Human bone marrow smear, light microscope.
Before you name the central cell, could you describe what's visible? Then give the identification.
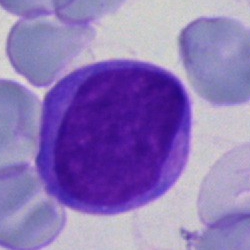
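Look first at the outline: it is smooth and roughly round to oval. Now the chromatin, which is finely granular with small paler spots scattered through it. The cytoplasm is only a narrow blue rim, widest on the left side of the cell. Putting that together, this cell is a blast.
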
